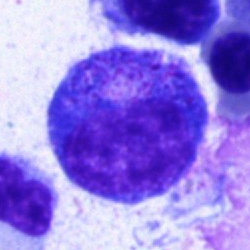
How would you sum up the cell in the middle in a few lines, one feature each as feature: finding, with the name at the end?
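Outline: round, smooth edge
Nucleus: toward lower part of cell
Cytoplasm: deep blue
Granules: reddish-purple, gathered in upper part
Name: promyelocyte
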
